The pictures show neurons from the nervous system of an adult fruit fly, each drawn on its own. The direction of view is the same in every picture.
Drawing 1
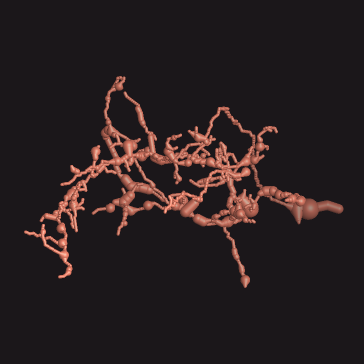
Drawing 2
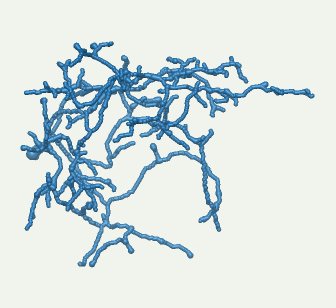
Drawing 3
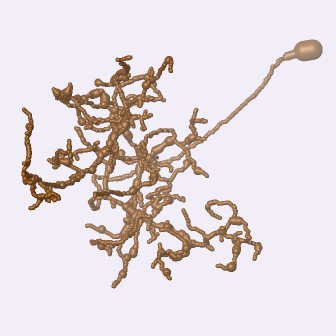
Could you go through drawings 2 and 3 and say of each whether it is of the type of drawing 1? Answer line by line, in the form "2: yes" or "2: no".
2: no
3: no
